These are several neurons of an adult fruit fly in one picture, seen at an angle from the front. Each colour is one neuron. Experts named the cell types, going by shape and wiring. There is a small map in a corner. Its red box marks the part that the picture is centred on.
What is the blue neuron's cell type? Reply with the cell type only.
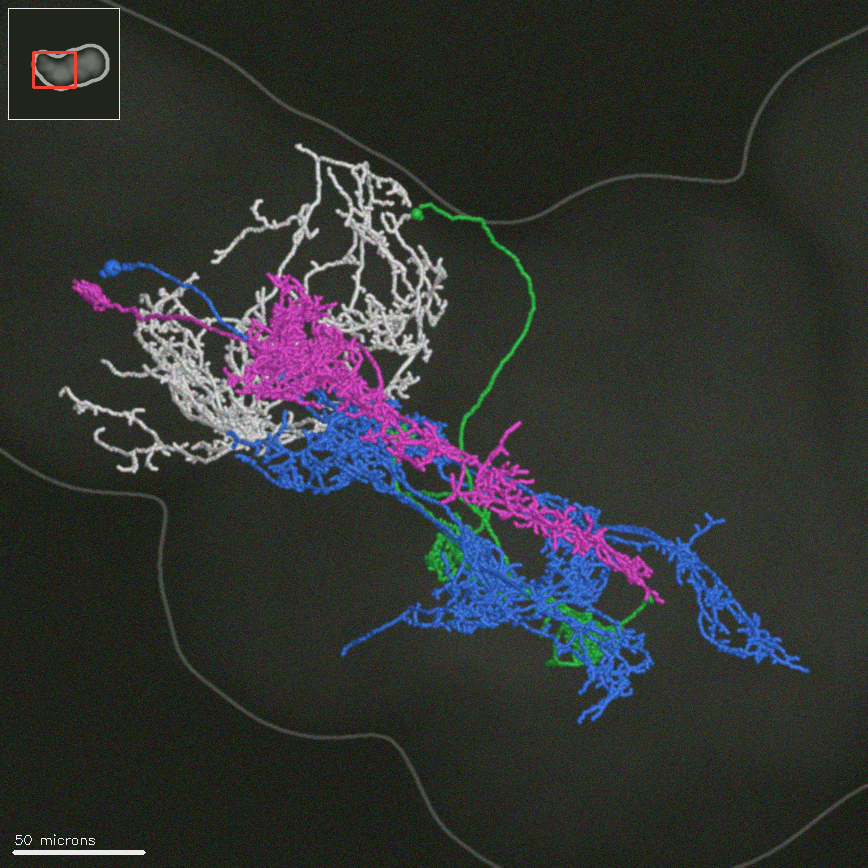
IN00A003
